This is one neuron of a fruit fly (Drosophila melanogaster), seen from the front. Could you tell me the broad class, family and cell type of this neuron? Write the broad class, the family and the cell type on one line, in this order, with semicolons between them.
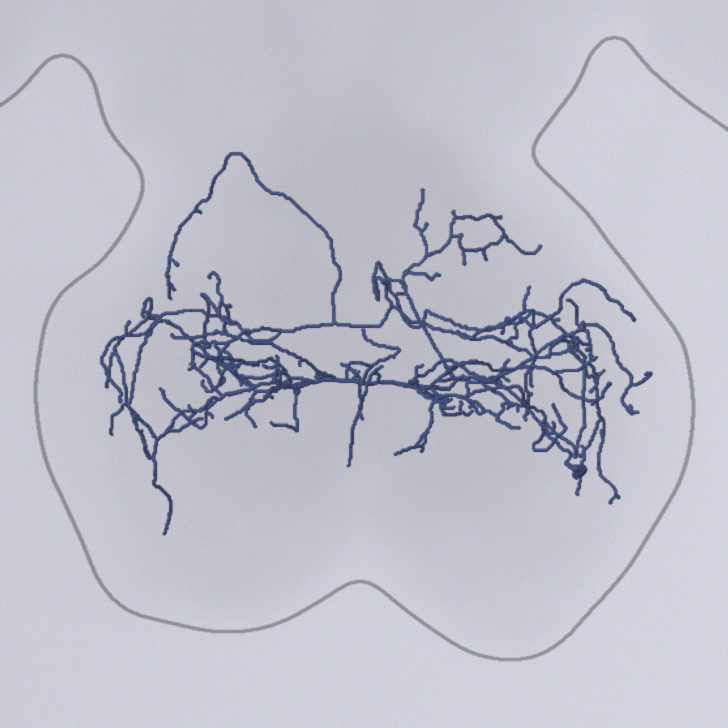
nerve-cord intrinsic neuron; hemilineage 12A; IN12A027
